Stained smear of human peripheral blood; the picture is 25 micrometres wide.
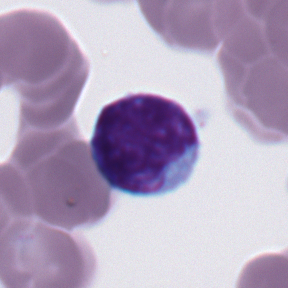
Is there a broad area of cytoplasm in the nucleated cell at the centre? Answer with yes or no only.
No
